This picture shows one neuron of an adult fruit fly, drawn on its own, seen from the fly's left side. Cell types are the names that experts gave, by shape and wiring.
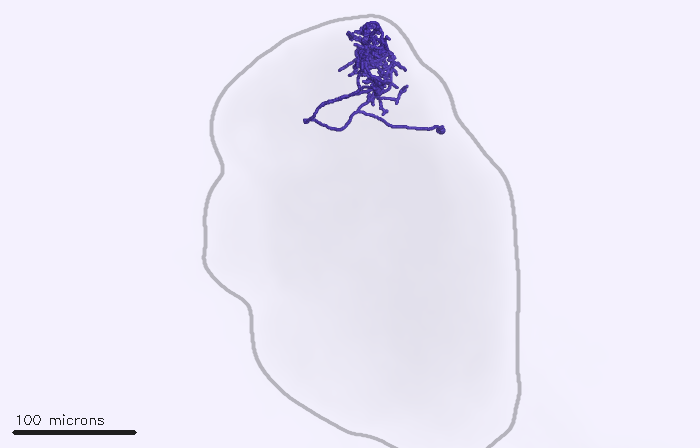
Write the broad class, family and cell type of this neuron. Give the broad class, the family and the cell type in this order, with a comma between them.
central-brain intrinsic neuron, hemilineage SMPpv2_dorsal, SLP355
